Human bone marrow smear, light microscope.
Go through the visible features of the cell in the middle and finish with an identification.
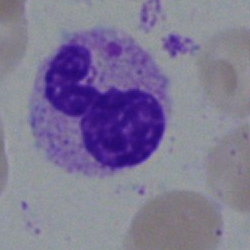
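I see the larger nuclear lobe lying toward the lower right of the cell. The chromatin is dense and deep purple, with small paler patches. The cytoplasm is plentiful and pale lilac, and fine purple granules are scattered through it. So this is a segmented neutrophil.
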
